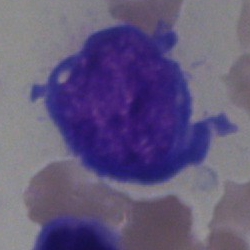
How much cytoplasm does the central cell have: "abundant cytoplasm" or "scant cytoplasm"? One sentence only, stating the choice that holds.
What cytoplasm the cell has forms just a narrow rim.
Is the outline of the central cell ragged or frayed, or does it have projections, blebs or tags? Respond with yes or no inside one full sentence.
Yes, what the cell shows is a rough outline, frayed or with projections, blebs or tags.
